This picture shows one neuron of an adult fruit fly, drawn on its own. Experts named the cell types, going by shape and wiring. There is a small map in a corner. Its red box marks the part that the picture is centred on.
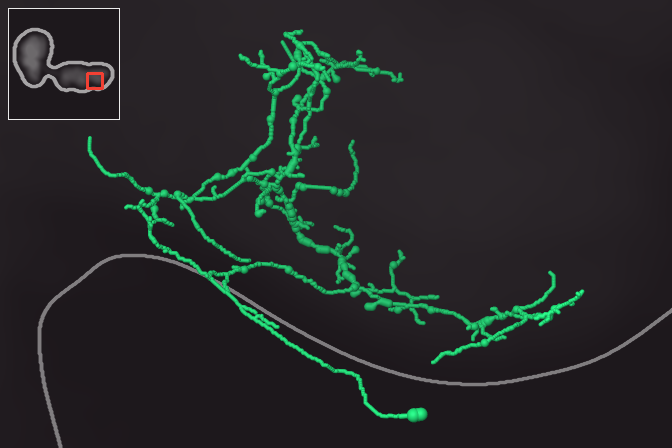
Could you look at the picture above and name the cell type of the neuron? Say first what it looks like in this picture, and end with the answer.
The cell body can be seen at the bottom of the picture. Dozens of branch ends can be seen. It is a nerve-cord intrinsic neuron. The cell type is IN16B096.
